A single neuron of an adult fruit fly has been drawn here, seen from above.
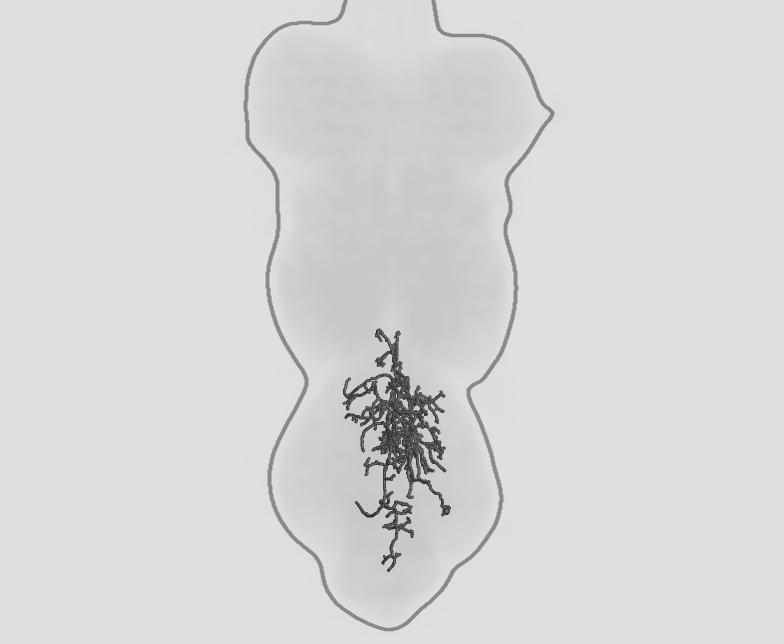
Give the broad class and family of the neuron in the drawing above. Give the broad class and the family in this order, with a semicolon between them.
nerve-cord intrinsic neuron; hemilineage 12A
